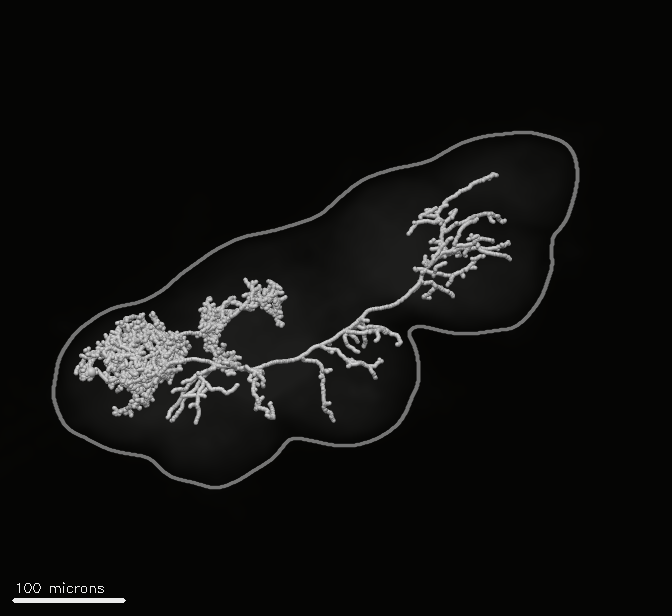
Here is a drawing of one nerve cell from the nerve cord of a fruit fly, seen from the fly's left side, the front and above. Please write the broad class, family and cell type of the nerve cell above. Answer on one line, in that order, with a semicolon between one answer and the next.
nerve-cord intrinsic neuron; hemilineage 08B; IN08B001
